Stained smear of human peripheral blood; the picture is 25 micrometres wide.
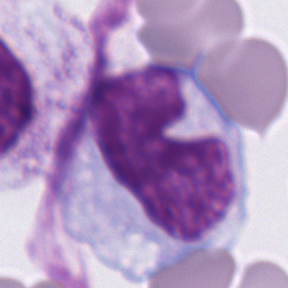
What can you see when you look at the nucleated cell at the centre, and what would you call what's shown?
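The cell outline is irregular, with an uneven, bulging border at the lower left. Its nucleus lies toward the upper right, leaving most of the cytoplasm below and to the left. A deep notch cuts into the right side of the nucleus. The cytoplasm is abundant and pale grey-blue. This cell is a monocyte.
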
